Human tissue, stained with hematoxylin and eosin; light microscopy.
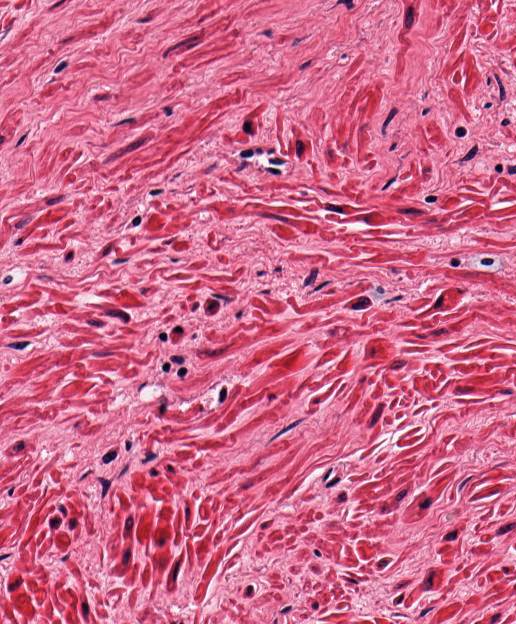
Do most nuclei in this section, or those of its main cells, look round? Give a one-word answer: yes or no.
No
